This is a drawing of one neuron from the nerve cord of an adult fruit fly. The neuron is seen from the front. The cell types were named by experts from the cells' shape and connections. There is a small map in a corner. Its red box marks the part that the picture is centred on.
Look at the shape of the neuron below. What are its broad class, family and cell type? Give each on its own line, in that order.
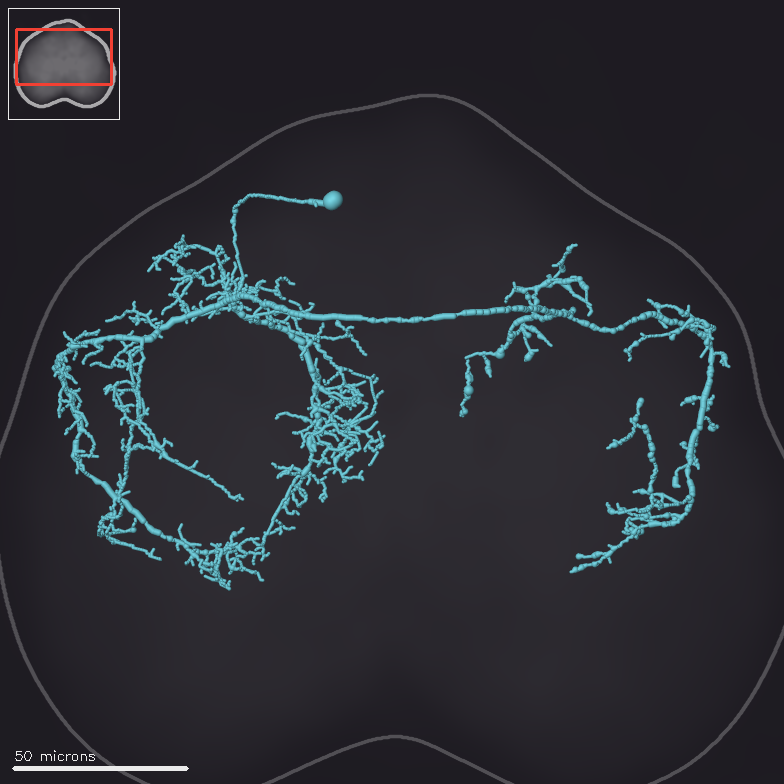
nerve-cord intrinsic neuron
hemilineage 19B
IN19B027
